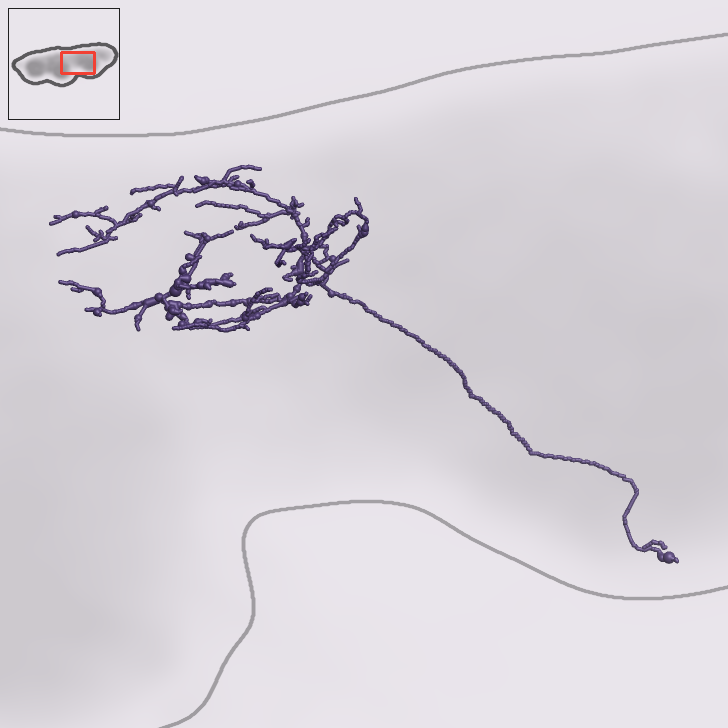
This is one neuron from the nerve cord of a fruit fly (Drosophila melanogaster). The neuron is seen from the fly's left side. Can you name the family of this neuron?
hemilineage 16B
